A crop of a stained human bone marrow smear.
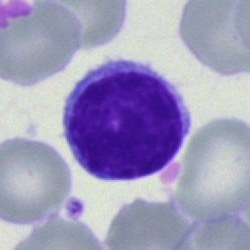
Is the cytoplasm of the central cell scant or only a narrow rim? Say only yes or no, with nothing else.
Yes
